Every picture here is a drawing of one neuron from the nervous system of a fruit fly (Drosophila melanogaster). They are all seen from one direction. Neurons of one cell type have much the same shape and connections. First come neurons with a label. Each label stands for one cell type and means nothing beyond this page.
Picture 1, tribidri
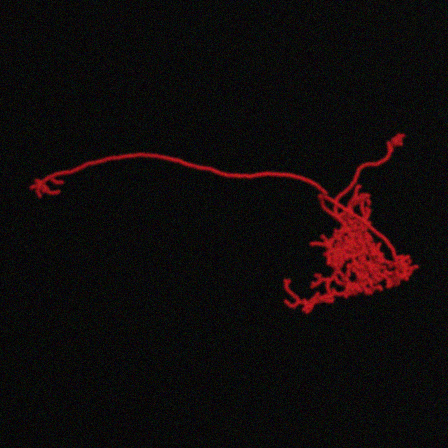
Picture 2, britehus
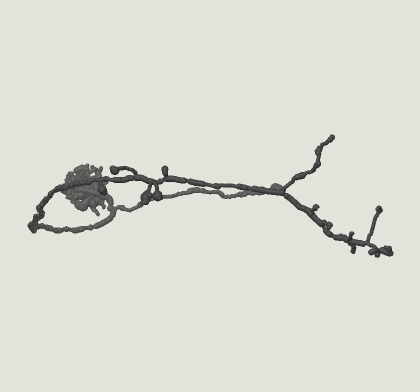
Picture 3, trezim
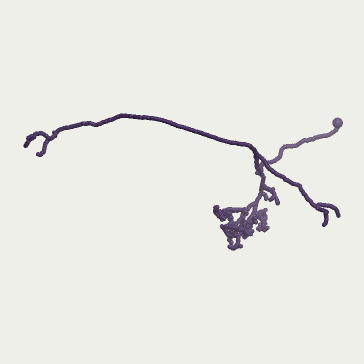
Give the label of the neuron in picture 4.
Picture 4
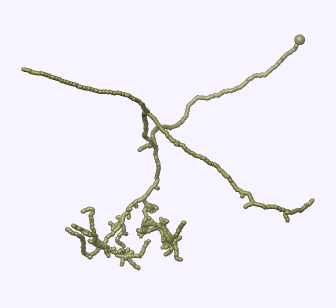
trezim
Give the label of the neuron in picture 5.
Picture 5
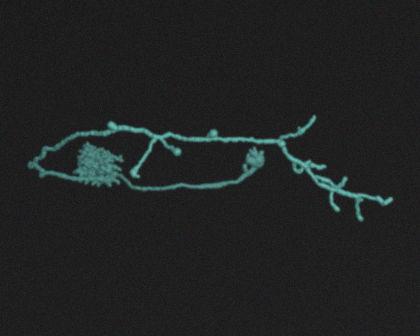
britehus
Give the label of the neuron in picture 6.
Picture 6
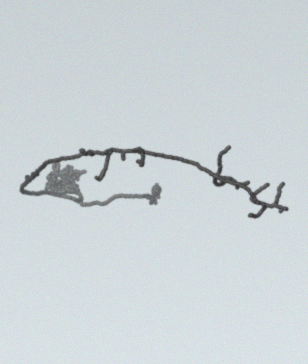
britehus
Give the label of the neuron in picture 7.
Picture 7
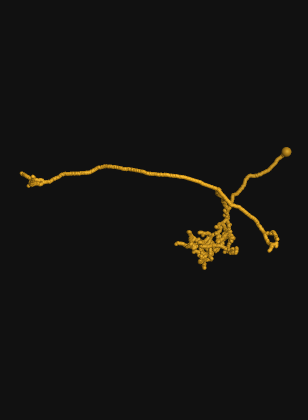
trezim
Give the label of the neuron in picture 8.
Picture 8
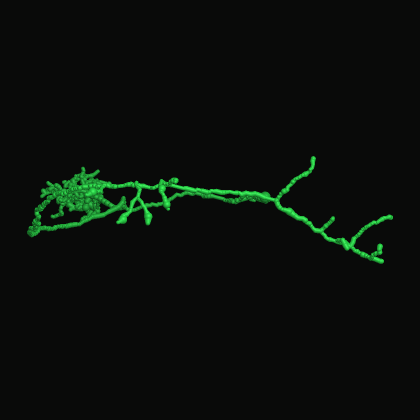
britehus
